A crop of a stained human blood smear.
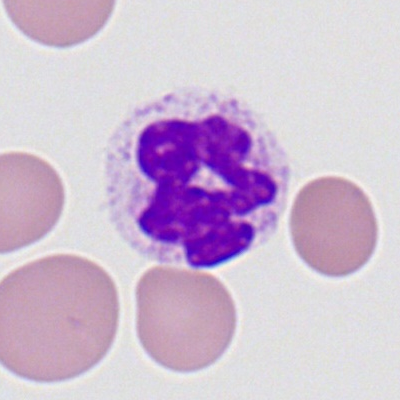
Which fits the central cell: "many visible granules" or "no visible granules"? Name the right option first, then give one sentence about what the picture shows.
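Many visible granules. The cytoplasm holds many fine, small lilac granules.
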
